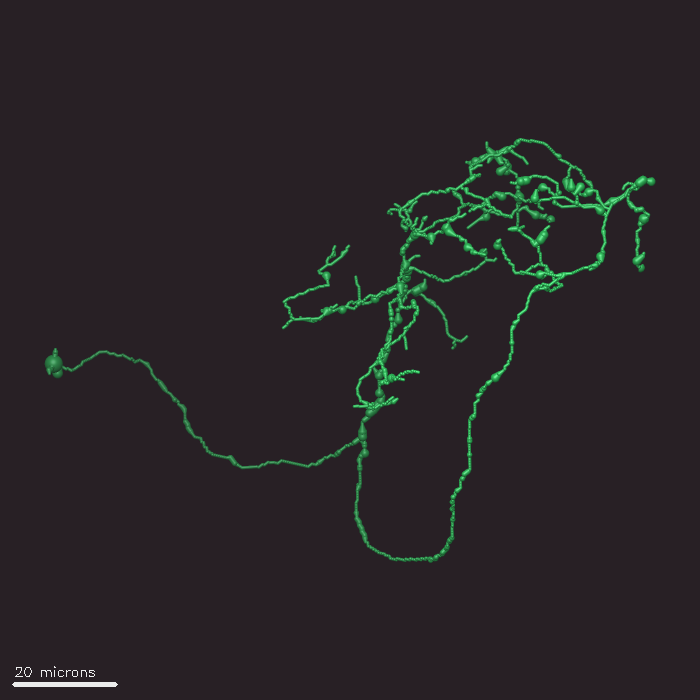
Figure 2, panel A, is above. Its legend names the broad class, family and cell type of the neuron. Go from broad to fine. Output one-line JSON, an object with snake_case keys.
{"broad_class": "central-brain intrinsic neuron", "family": "hemilineage SLPal1", "cell_type": "CB3789"}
